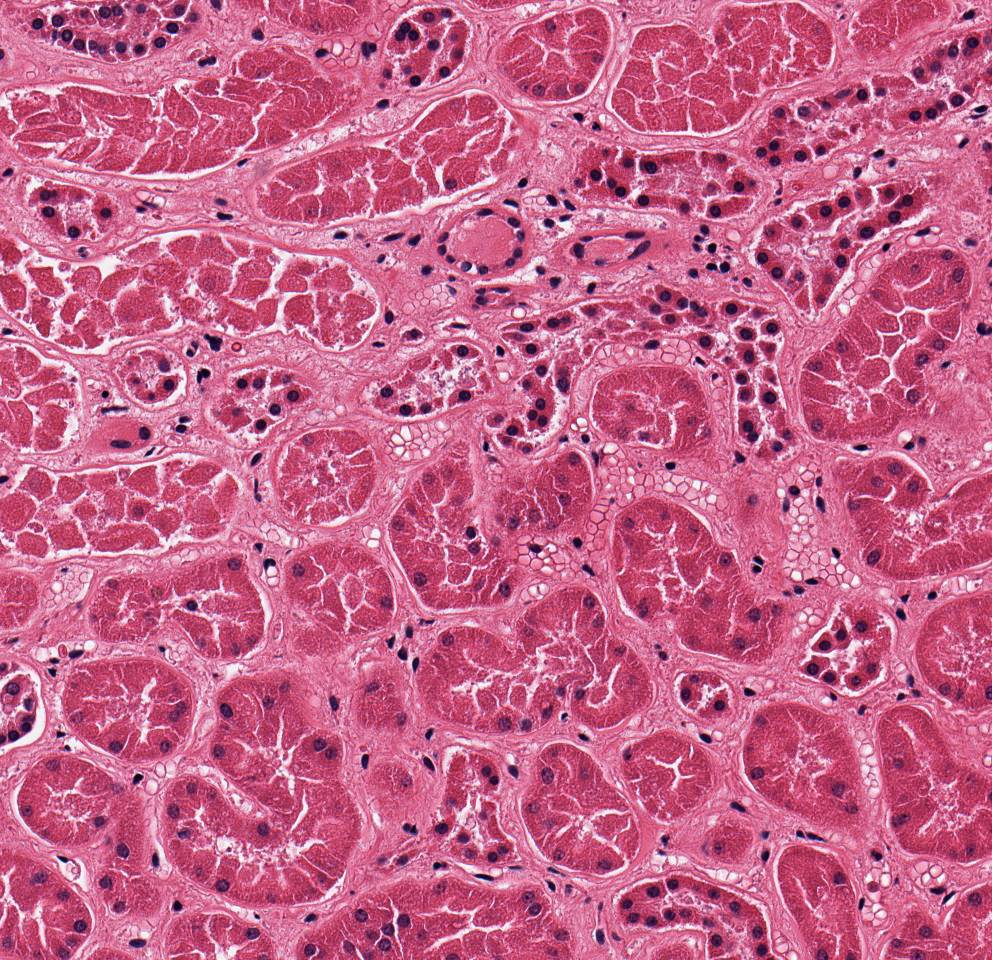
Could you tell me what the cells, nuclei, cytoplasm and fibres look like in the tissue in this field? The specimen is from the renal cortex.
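First: most tubules are nearly filled by abundant, granular, deeply eosinophilic cytoplasm, with small, round, sparse basal nuclei. Second: scattered smaller tubules have paler cytoplasm and more numerous dark round nuclei. Third: clear polygonal cells cluster in a honeycomb between tubules, chiefly centre and right.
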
